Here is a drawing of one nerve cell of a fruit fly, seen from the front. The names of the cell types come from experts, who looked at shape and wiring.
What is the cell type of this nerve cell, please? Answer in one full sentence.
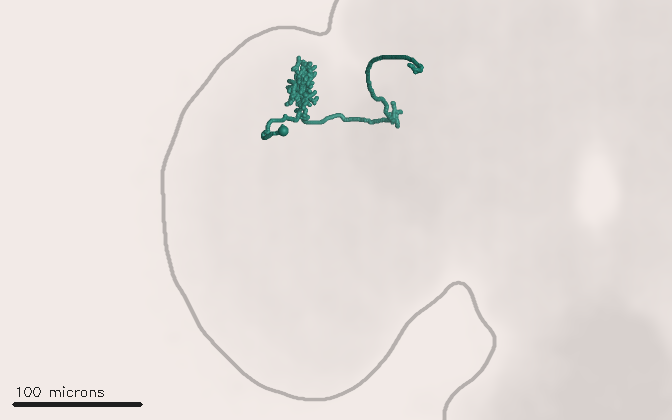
This nerve cell carries the cell type designation MeTu4a.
